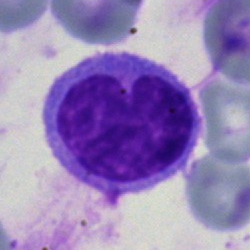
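Monocyte in a stained bone marrow smear, roughly round with a slightly fuzzy edge. Note the notch at the top of the nucleus, which gives it a heart shape. The nucleus fills most of the cell, leaving a rim of blue-violet cytoplasm around it.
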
